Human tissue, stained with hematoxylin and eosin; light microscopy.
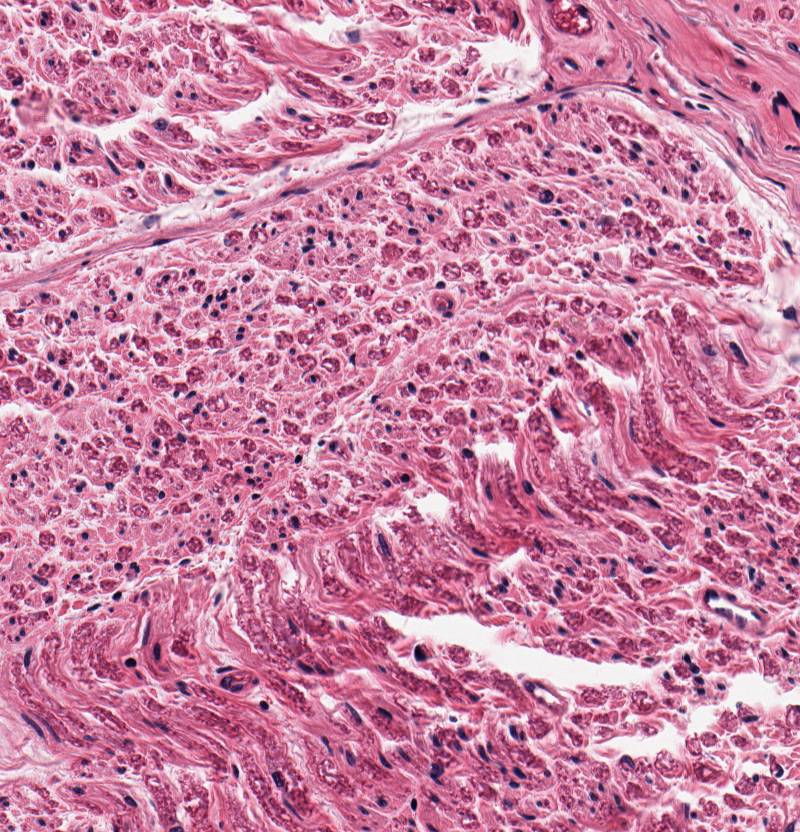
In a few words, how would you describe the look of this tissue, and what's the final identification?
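Centrally and to the left, fibres are cut transversely as small rounded or polygonal profiles, their cytoplasm clumped and granular with darker pink cores inside paler rims. Toward the lower part and right, fibres run longitudinally or obliquely in wavy bundles. A thin band of pale loose connective tissue with elongated nuclei crosses the upper left diagonally, separating bundles. This is tibial nerve.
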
